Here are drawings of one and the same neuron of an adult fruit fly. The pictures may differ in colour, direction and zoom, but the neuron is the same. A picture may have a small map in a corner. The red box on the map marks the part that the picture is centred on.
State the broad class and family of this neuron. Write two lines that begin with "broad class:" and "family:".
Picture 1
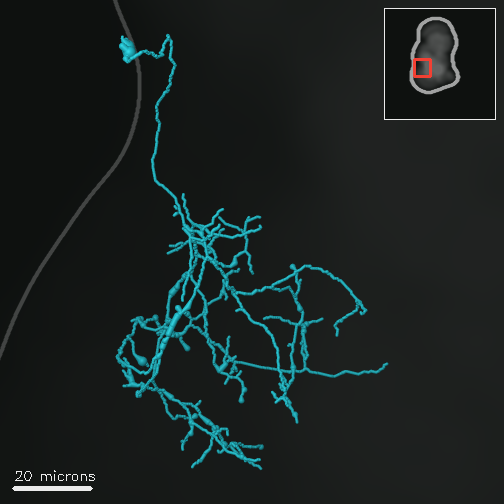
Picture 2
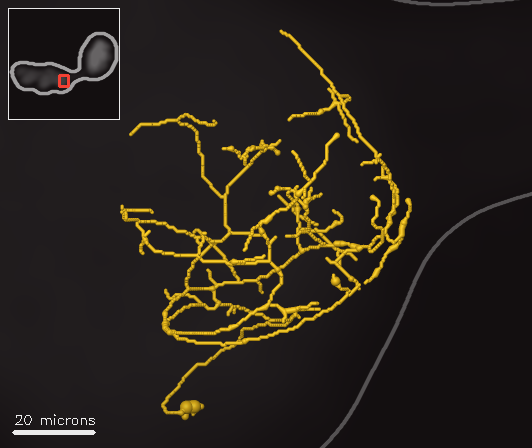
broad class: nerve-cord intrinsic neuron
family: hemilineage 14A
